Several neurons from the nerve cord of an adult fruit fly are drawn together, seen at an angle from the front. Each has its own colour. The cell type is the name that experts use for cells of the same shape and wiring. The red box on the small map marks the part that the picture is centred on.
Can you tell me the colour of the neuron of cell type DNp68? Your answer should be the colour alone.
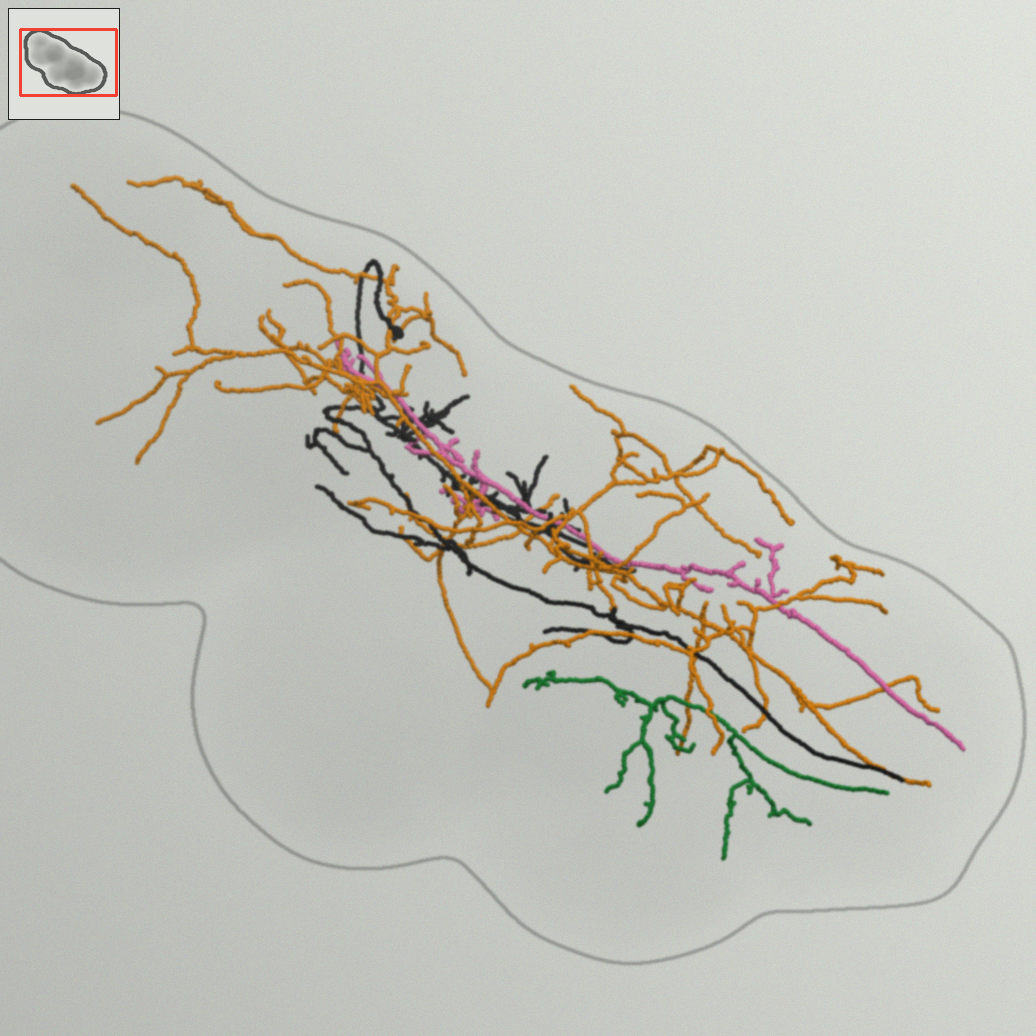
orange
